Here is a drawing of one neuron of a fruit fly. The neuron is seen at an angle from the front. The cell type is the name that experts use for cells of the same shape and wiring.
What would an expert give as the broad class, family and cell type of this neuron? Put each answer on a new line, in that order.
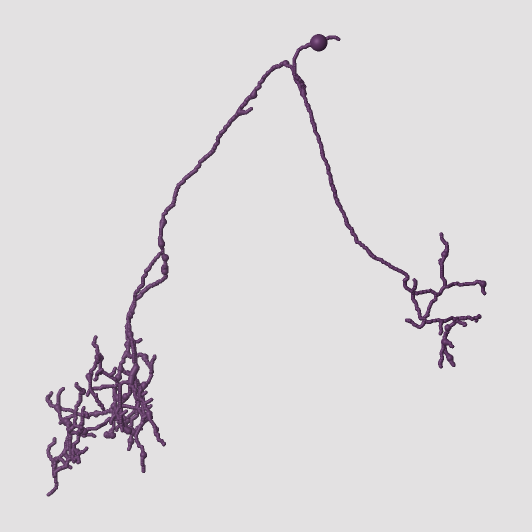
optic-lobe intrinsic neuron
MeLo
MeLo3b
